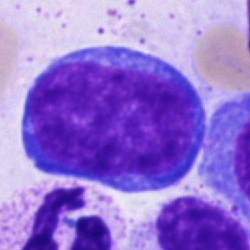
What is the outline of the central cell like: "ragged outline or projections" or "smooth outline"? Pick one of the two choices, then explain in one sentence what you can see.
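Smooth outline. The cell surface is smooth without projections.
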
